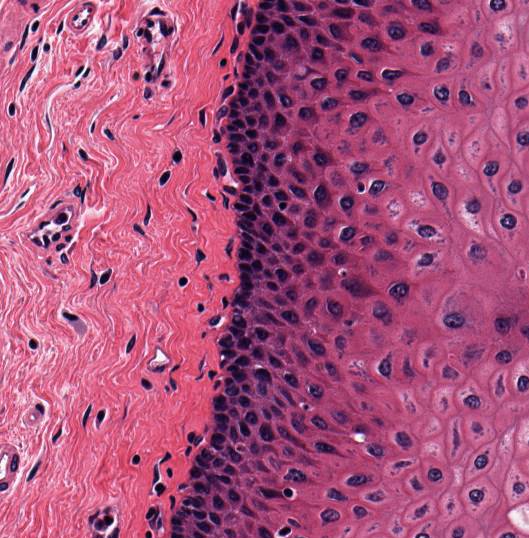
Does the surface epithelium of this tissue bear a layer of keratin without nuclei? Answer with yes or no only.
No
